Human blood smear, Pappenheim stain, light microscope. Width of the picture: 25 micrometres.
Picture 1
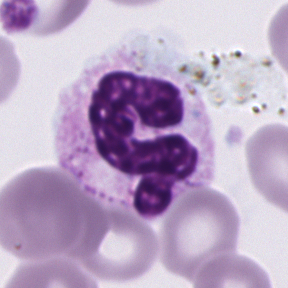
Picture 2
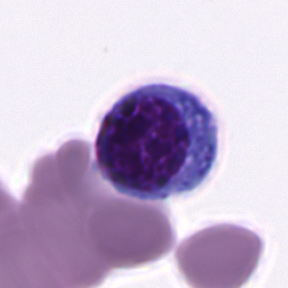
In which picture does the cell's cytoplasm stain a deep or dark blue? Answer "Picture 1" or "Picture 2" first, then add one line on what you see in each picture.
Picture 2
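In picture 1: The cytoplasm is abundant and pale pink.
In picture 2: The cytoplasm is deep blue.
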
